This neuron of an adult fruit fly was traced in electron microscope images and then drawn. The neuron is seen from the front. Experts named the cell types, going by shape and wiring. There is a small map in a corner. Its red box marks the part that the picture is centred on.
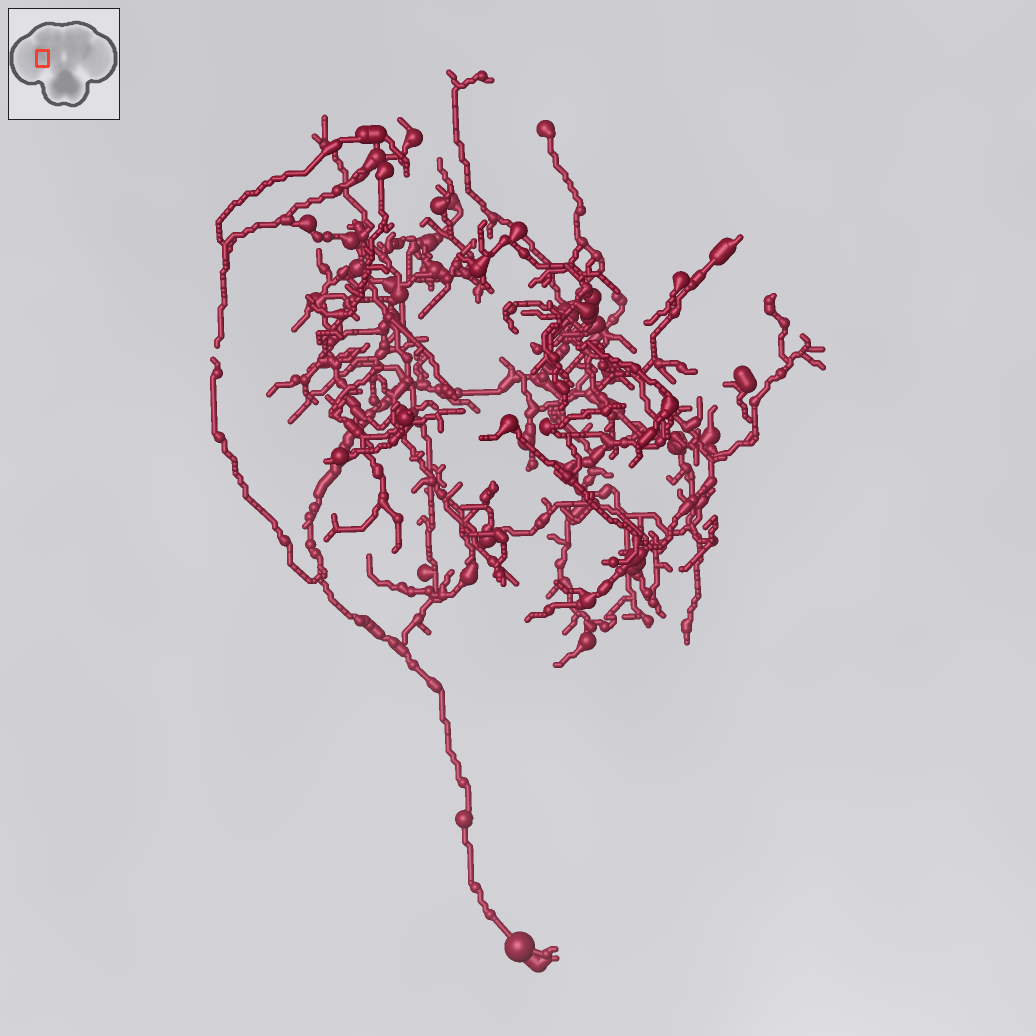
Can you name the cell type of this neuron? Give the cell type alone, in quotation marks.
"CB1460"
